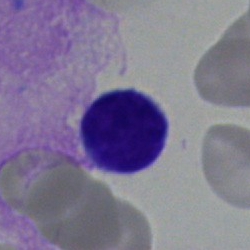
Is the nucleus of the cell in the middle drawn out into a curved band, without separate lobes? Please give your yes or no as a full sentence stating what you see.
No, instead of a band, the nucleus forms a compact round or oval shape.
